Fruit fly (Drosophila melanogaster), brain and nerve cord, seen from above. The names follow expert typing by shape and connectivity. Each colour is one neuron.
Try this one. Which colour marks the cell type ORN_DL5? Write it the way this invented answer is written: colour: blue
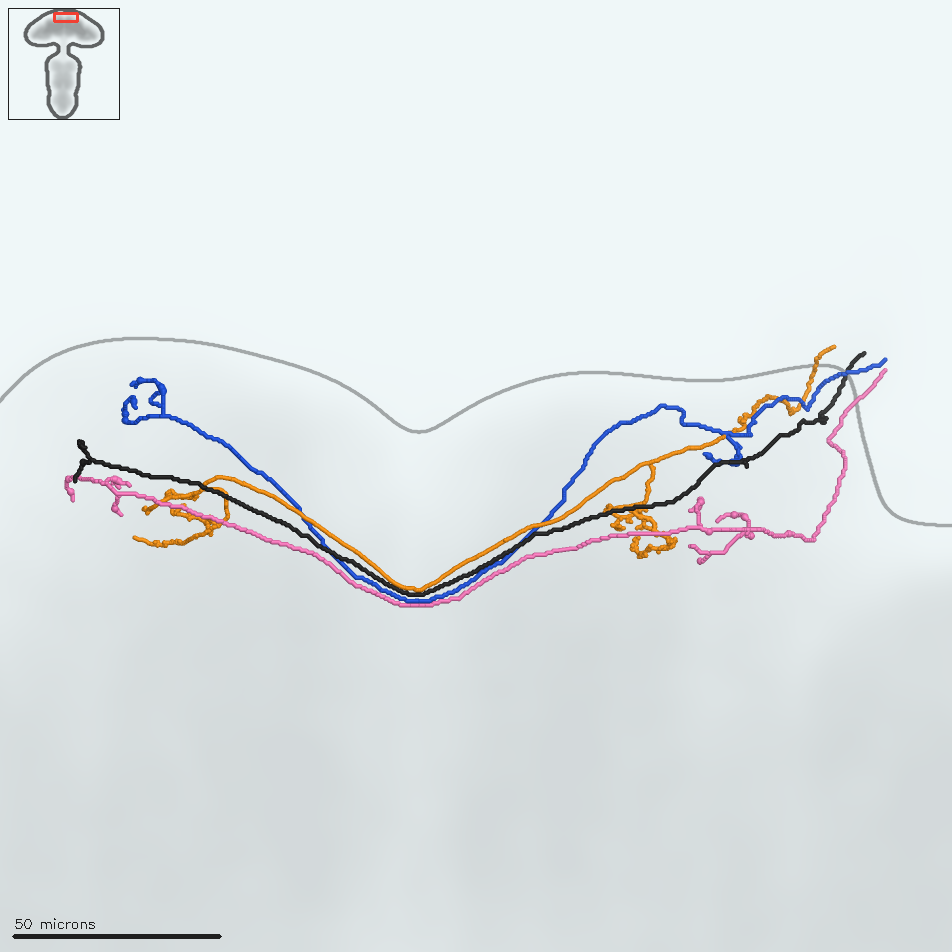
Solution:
colour: orange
